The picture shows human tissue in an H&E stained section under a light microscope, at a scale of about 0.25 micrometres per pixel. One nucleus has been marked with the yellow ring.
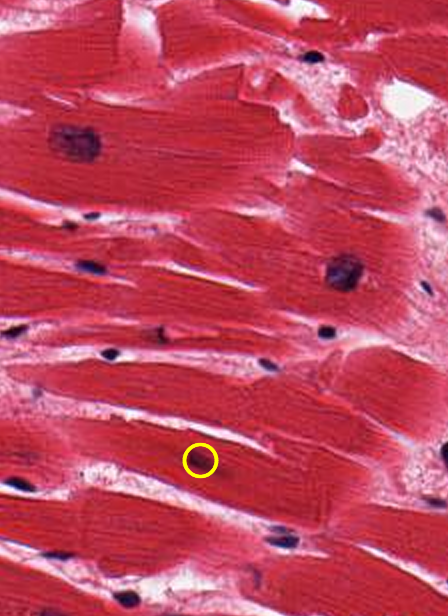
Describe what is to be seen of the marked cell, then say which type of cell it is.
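The nucleus is small, oval to slightly elongated and dark purple, lying near the middle of the fibre's width with its long axis along the fibre. The nucleus is clearly smaller than the large, rounded dark nuclei elsewhere in the field, for example at the upper left and in the right middle. The cytoplasm is abundant and deep red, with faint fine streaks running lengthwise along the fibre. The cell forms a long band lying parallel to the neighbouring fibres, all running obliquely across the field, with pale white clefts along its upper and lower edges. The marked cell is a cardiomyocyte.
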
